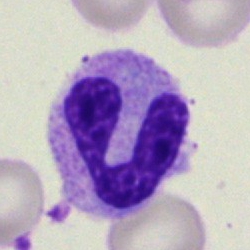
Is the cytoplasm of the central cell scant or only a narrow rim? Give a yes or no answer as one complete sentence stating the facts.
No, the cell holds plenty of cytoplasm around the nucleus.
